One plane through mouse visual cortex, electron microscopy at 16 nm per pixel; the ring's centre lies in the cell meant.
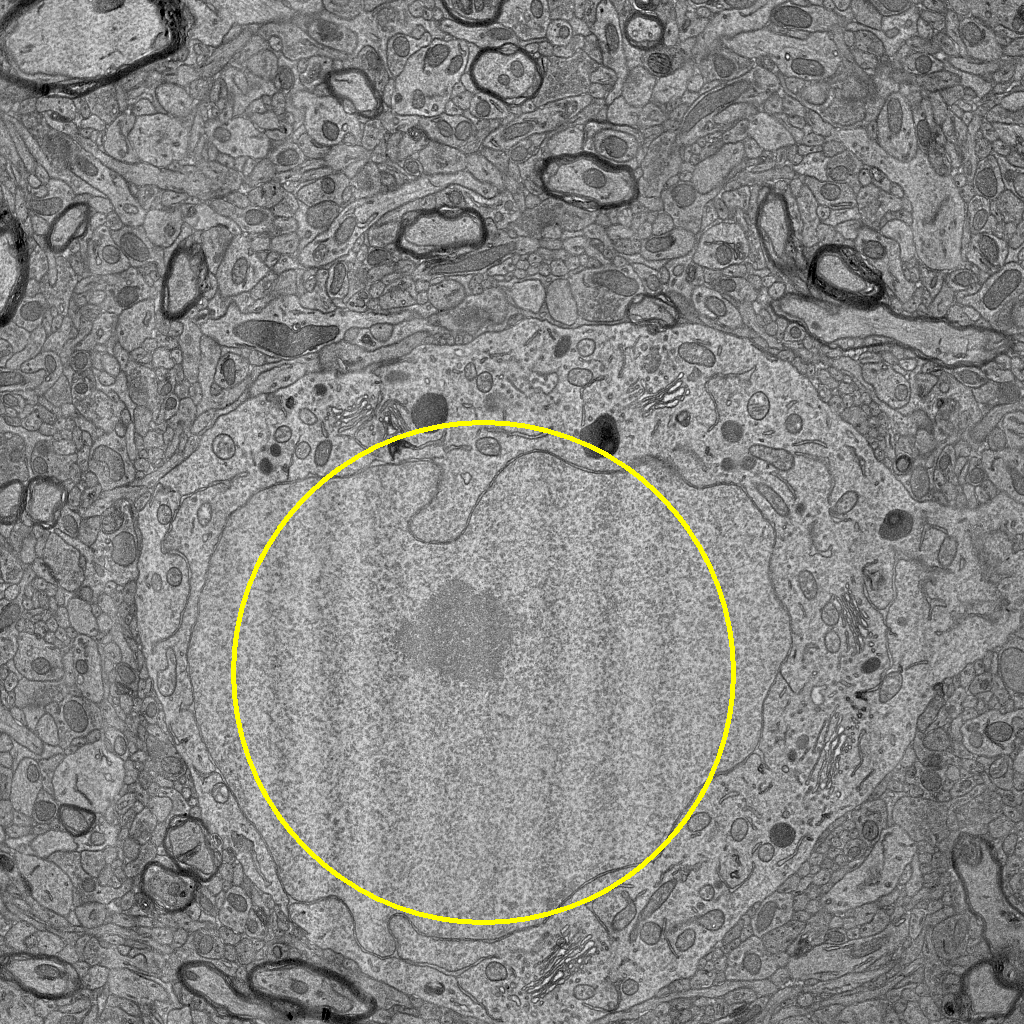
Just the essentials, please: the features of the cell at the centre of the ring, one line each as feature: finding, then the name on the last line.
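Size: a large, roundish nucleus, lying wholly within the picture.
Envelope: there's one deep, narrow infolding, right at the top.
Chromatin: pale, evenly dispersed; I find no dark clumps lining the envelope.
Nucleolus: just one, grey and irregular, near the centre.
Name: an inhibitory neuron.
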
